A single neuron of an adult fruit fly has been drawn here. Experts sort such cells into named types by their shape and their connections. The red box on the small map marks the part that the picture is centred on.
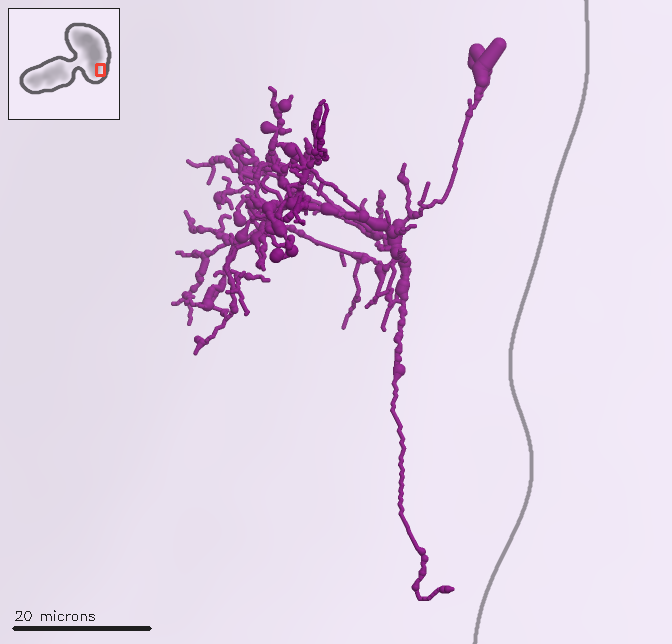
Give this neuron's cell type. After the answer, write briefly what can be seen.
The cell type is Lawf1. This is an optic-lobe intrinsic neuron. It is in the brain and does not reach the nerve cord. The cell body is at the upper right of the picture. Dozens of branch ends can be seen.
